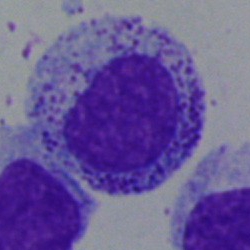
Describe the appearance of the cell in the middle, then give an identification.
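Numerous dark purple granules are scattered through the cytoplasm, which is pale greyish-blue between them. The cytoplasmic rim is widest on the upper-left side of the nucleus. The chromatin is dark purple, with a fairly fine, even texture. Identification: myelocyte.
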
